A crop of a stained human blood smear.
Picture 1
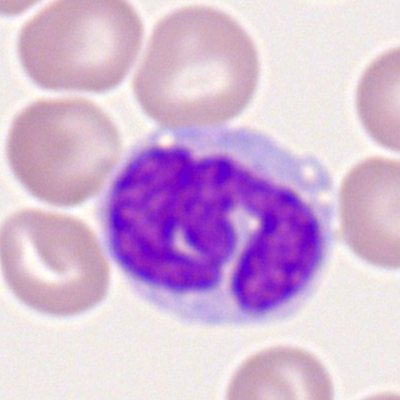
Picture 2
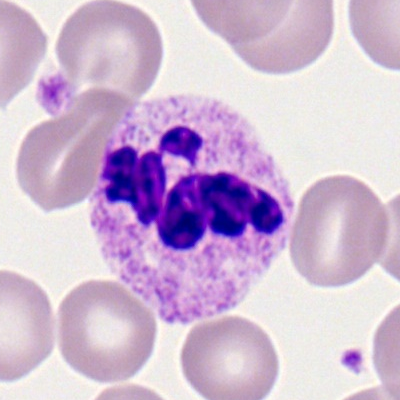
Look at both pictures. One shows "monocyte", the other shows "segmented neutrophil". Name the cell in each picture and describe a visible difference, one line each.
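Picture 1 shows a monocyte: No distinct granules are seen in the cytoplasm.
Picture 2 shows a segmented neutrophil: Fine lilac granules are scattered throughout the cytoplasm.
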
